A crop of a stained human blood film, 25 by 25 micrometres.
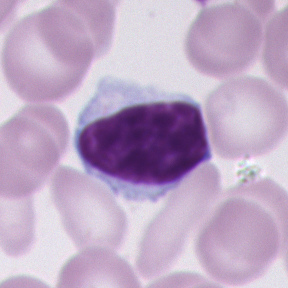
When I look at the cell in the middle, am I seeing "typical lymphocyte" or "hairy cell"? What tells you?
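Typical lymphocyte. Deciding point: scant cytoplasm, lying mainly as caps above and below the nucleus.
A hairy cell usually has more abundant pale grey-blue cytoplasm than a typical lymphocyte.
Cytoplasm pale greyish blue. Nucleus oval, about 11 by 8 micrometres, filling most of the cell and reaching the cell edge on its left and right sides. Chromatin dark purple and coarsely clumped, with paler streaks between the clumps.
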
